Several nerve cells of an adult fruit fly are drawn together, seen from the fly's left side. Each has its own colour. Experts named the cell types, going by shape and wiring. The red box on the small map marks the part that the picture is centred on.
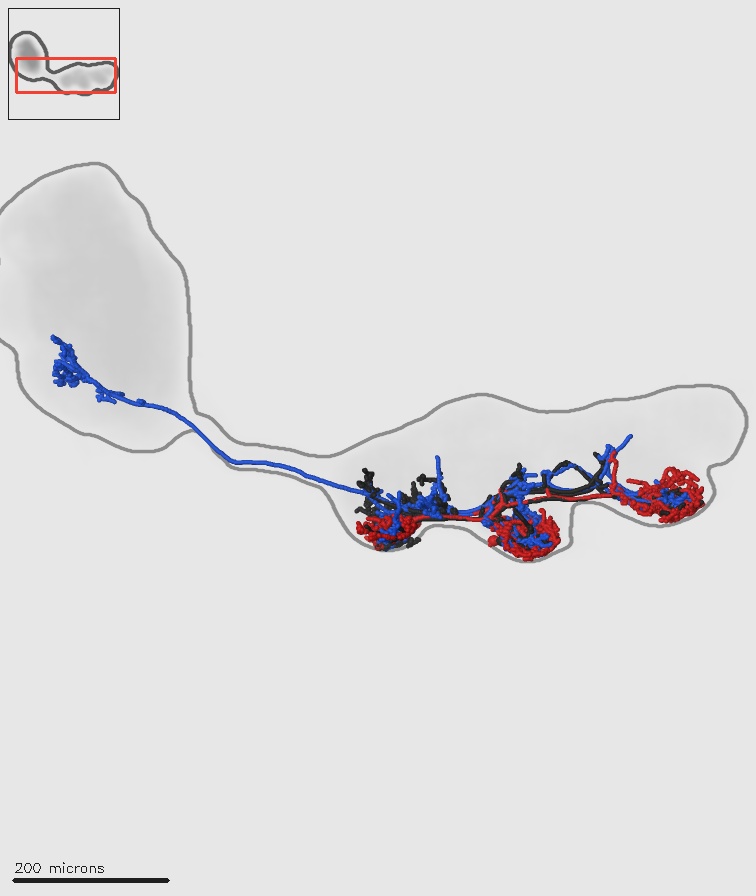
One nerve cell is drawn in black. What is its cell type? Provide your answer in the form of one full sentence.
By type, the neuron is IN05B024.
